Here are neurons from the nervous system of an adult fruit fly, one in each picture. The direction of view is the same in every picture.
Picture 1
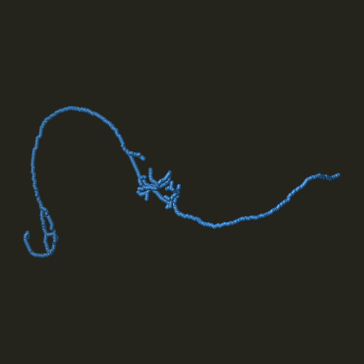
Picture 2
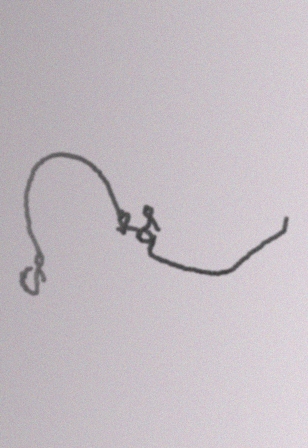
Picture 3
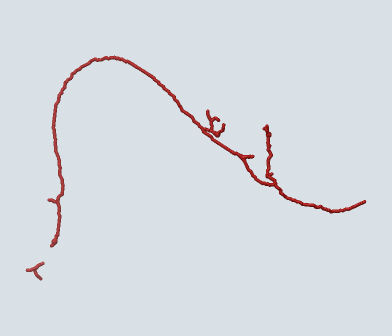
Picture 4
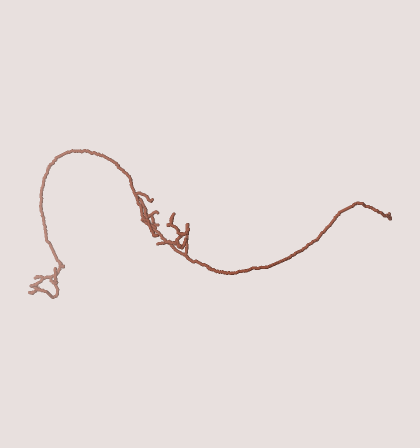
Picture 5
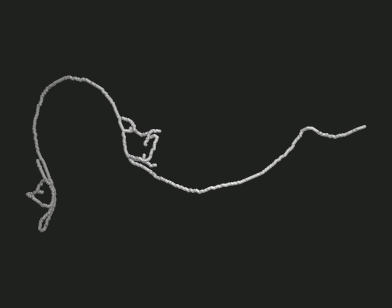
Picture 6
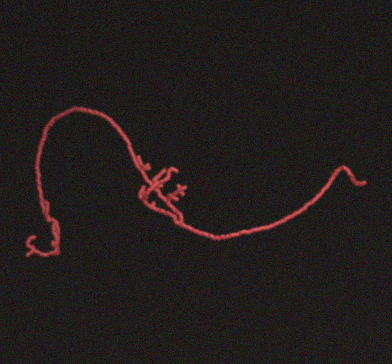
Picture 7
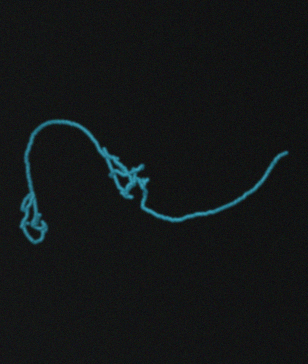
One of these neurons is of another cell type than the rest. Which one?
Picture 3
